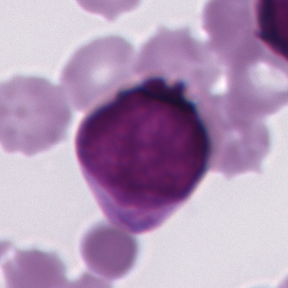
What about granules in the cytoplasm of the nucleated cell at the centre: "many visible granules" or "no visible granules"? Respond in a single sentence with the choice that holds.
The cytoplasm of the cell shows no visible granules.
